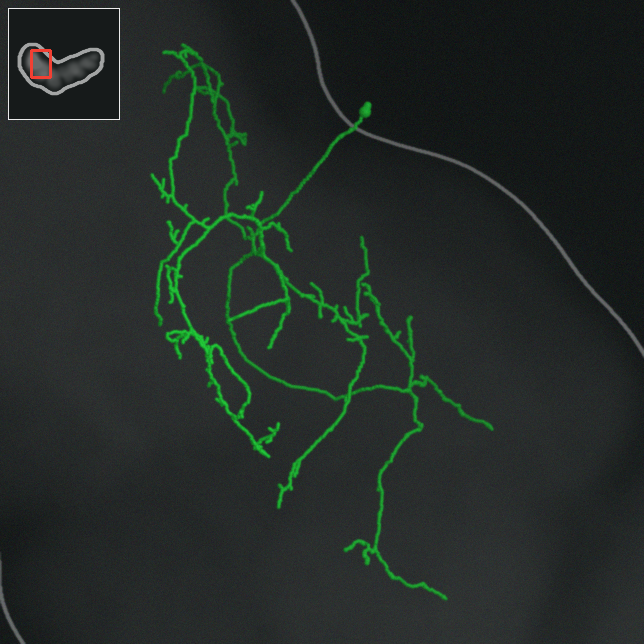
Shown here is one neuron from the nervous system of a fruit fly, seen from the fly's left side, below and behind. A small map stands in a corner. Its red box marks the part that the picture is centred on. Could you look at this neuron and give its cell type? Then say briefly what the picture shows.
Its cell type is CB1541. Its broad class is central-brain intrinsic neuron. The cell body can be seen at the top of the picture. Dozens of branch ends can be seen.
